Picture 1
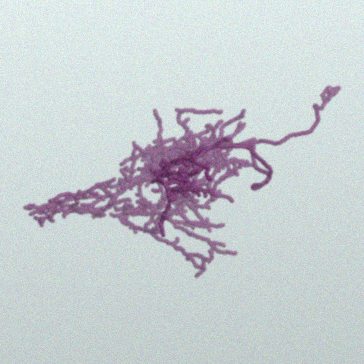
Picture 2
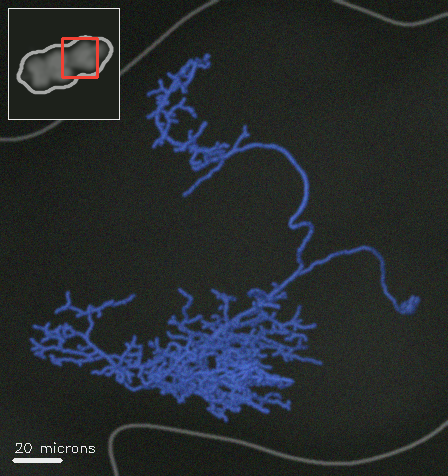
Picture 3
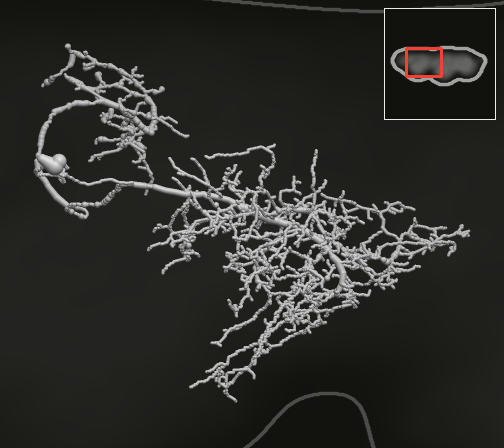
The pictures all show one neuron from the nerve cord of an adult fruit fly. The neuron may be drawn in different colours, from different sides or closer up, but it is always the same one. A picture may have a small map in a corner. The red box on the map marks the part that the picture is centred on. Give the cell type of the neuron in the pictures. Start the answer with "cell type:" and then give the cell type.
cell type: IN01A028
